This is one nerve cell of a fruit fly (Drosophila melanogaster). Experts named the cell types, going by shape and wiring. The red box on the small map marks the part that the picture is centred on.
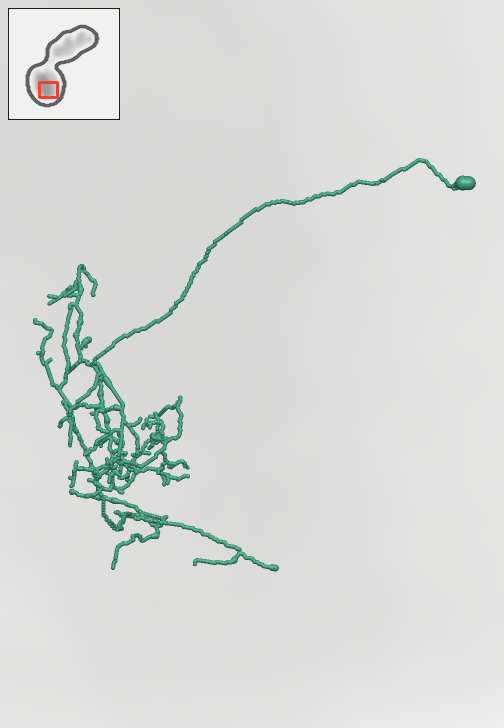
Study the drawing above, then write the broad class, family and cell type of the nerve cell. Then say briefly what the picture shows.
It is a central-brain intrinsic neuron. Its family is called class CX. Its cell type is FC2C. Its cell body lies at the upper right of the picture. The picture shows dozens of branch ends.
